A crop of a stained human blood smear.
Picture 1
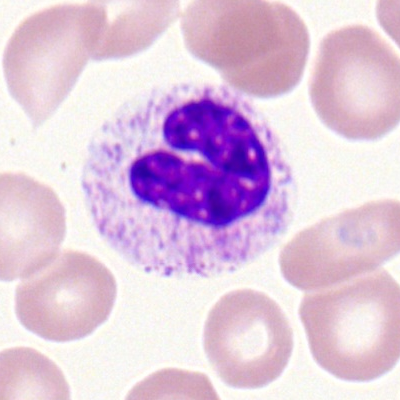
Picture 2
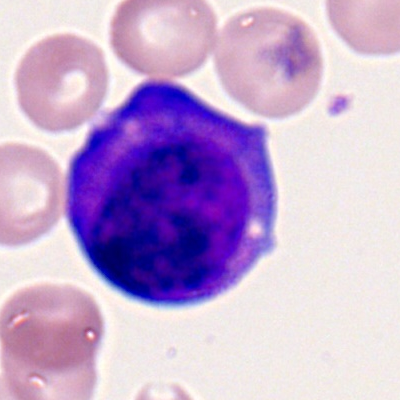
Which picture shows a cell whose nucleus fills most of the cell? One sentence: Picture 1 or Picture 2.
Picture 2 has the cell whose cytoplasm is scant.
